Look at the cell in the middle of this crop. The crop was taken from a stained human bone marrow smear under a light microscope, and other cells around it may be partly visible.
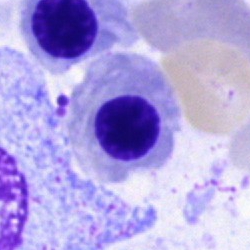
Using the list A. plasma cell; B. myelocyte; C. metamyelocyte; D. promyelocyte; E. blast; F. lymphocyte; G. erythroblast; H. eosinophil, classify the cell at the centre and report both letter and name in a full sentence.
The cell in the center of this crop is an erythroblast, so option G is the one to pick.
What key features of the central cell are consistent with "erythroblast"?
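Well, the chromatin here is dark purple and coarsely clumped, and that fits an erythroblast nicely.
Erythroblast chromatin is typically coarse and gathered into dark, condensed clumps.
The cytoplasm is pale grey-blue, so it is neither deep blue nor pink.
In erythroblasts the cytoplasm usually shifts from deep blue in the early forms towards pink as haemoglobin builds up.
Around the nucleus the cytoplasm forms a moderately wide rim on every side. The outline is roughly round, though the edge is slightly uneven at the lower right.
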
